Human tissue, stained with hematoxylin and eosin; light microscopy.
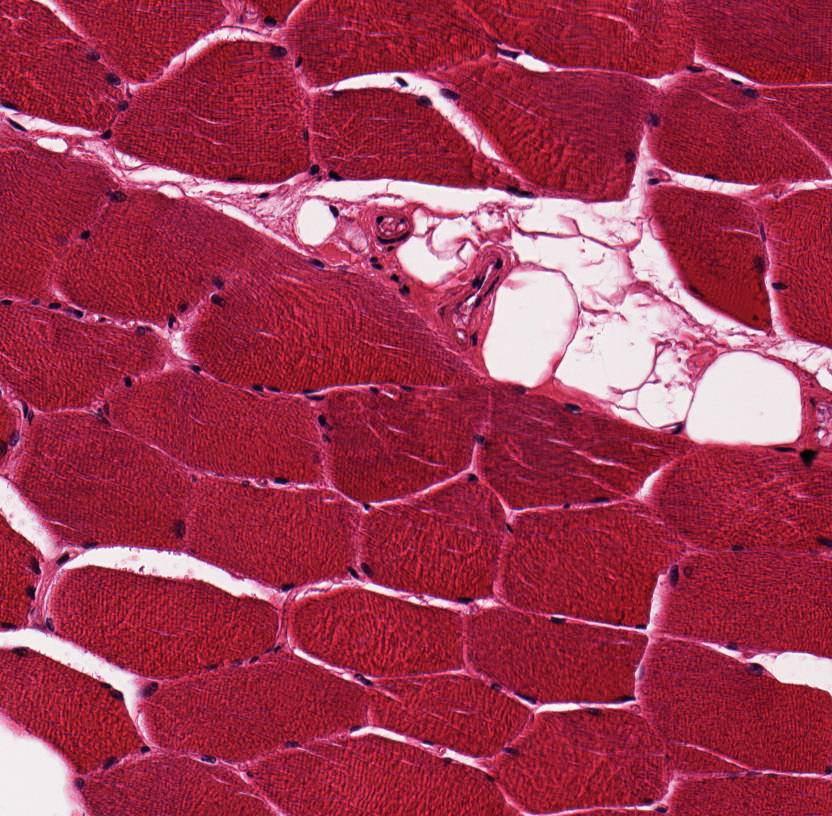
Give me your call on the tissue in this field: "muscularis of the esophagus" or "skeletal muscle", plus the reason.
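This is skeletal muscle. Its small, dark, flattened fibre nuclei lie at the edges of the fibres.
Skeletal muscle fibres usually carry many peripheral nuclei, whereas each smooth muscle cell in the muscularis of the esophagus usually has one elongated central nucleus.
The cytoplasm is deeply eosinophilic and finely fibrillar.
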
